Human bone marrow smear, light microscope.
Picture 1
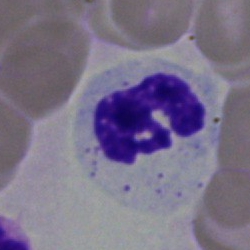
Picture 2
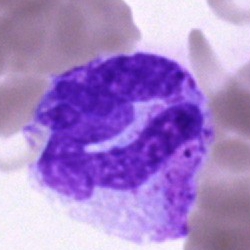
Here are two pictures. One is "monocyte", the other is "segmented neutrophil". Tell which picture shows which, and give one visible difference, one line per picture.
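Picture 1: segmented neutrophil. The cytoplasm is abundant and pale greyish-blue.
Picture 2: monocyte. The nucleus fills most of the cell, with the cytoplasm lying mainly below it.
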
